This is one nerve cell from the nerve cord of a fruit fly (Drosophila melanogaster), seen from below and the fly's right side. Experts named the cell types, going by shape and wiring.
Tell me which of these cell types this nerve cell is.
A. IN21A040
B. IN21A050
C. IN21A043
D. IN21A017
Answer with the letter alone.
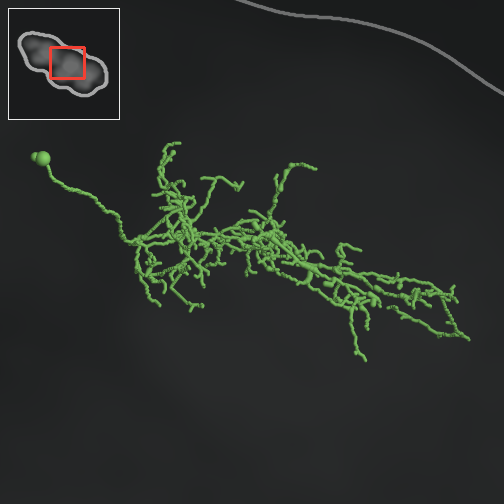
B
